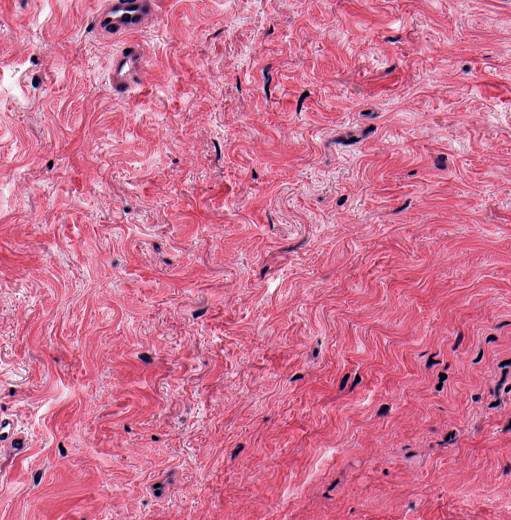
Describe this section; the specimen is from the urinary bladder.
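Following the collagen bundles, I find them interlacing in many directions instead of keeping one parallel course, and they are wavy. Nuclei are sparse; each lies on its own, scattered among the bundles. Most are small, dark and thin, elongated or wavy, like fibroblast nuclei.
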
